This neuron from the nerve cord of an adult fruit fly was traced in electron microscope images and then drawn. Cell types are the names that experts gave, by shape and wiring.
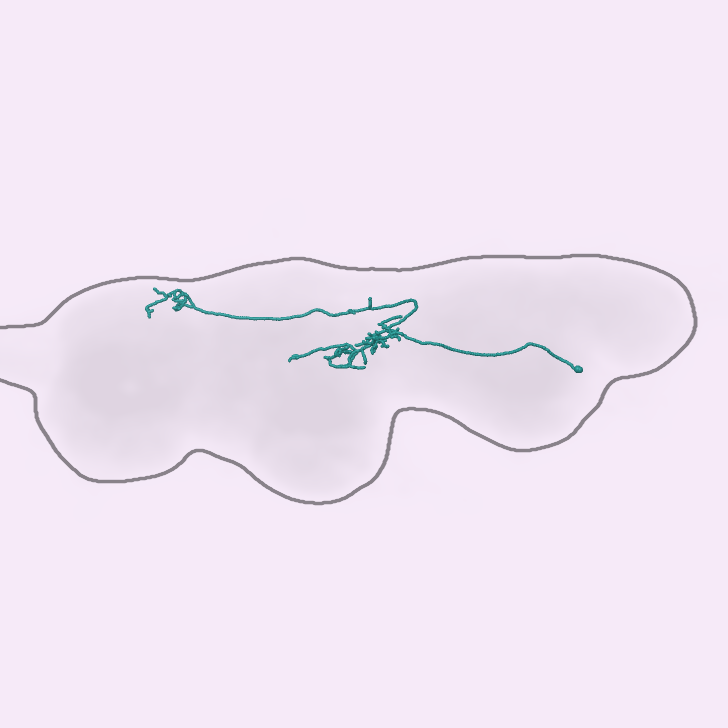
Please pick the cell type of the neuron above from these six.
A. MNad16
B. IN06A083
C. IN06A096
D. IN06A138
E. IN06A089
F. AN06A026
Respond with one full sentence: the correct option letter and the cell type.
The cell type IN06A083, option B, is that of the neuron.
